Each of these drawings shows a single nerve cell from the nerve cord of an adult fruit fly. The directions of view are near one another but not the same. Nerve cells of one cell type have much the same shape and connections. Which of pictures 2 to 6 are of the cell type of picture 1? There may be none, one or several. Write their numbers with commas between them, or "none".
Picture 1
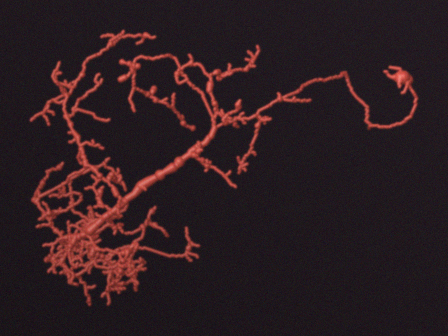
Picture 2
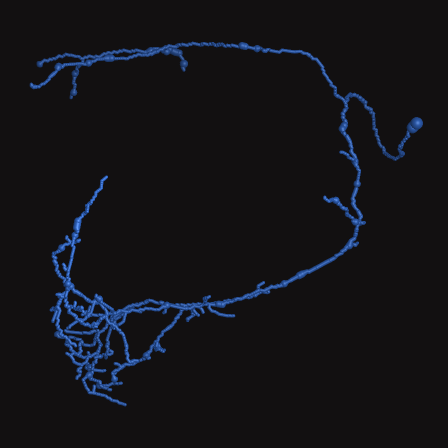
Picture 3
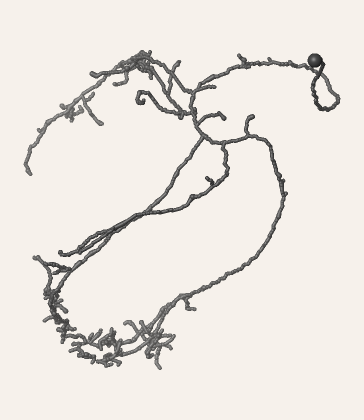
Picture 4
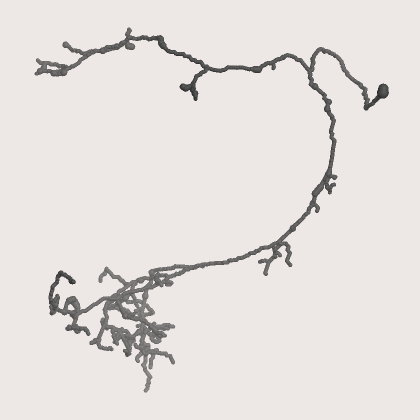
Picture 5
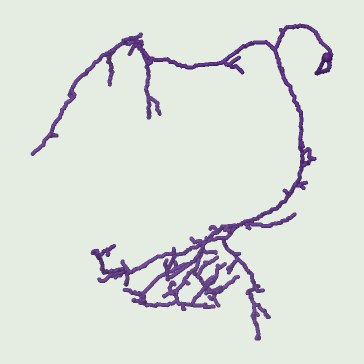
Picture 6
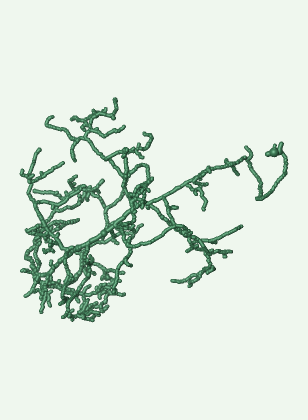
6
